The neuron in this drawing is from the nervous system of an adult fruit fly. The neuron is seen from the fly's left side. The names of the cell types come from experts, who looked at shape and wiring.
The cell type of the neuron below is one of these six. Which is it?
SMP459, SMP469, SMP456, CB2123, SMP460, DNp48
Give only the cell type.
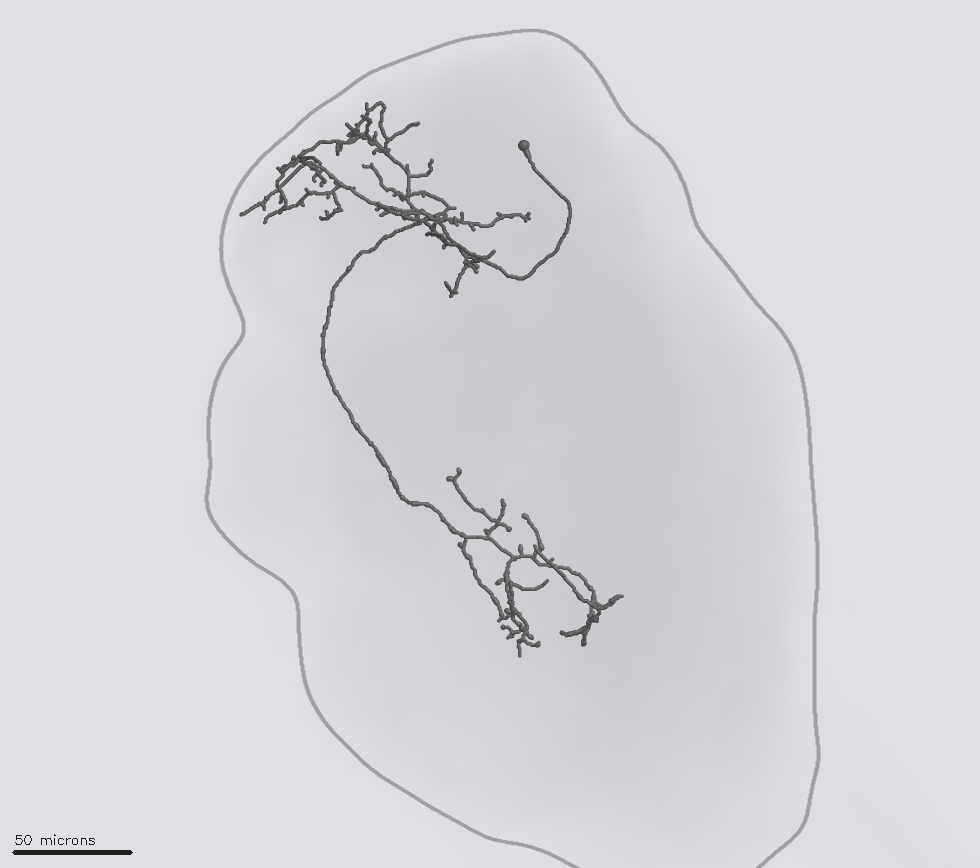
SMP469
